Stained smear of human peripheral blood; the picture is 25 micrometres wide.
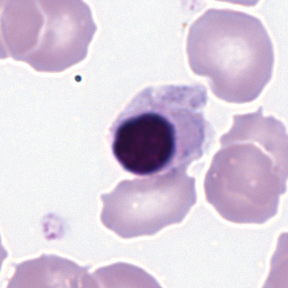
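Normoblast. Nucleus: chromatin dense, dark purple and coarsely clumped; no nucleolus visible. Cytoplasm: pale bluish-lilac, with no coarse coloured granules.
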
